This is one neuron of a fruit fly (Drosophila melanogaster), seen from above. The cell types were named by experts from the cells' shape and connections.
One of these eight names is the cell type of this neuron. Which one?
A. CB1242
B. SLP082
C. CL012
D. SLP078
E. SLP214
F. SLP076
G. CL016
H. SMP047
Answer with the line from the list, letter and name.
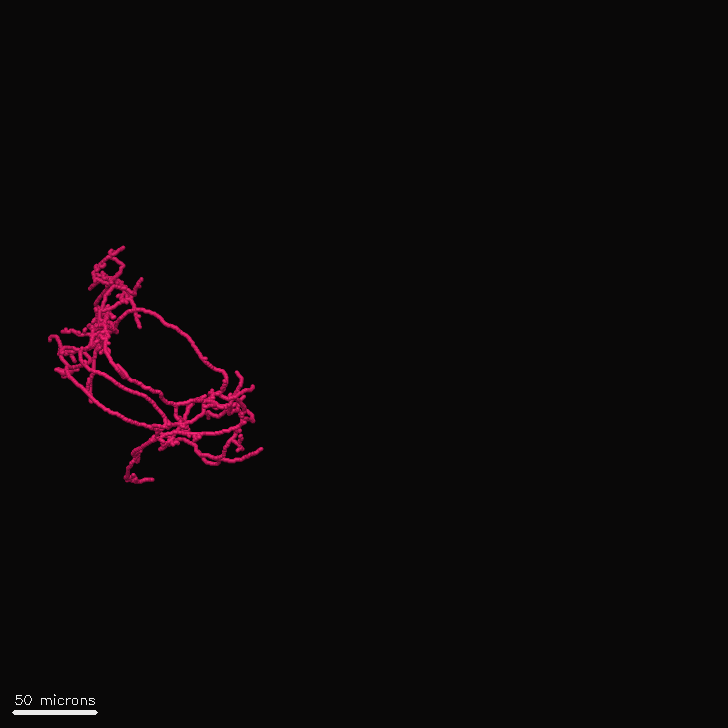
F. SLP076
